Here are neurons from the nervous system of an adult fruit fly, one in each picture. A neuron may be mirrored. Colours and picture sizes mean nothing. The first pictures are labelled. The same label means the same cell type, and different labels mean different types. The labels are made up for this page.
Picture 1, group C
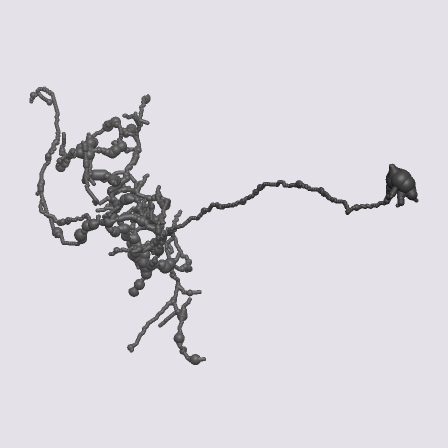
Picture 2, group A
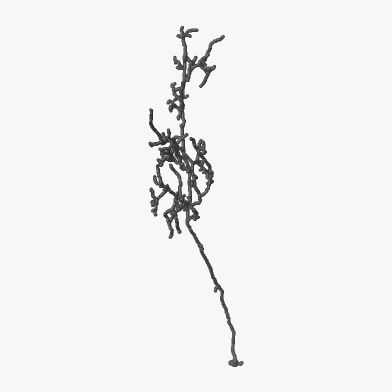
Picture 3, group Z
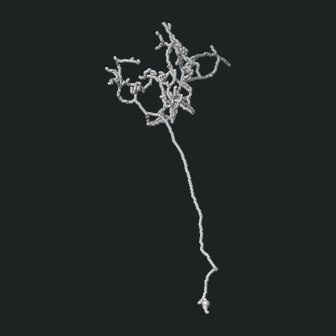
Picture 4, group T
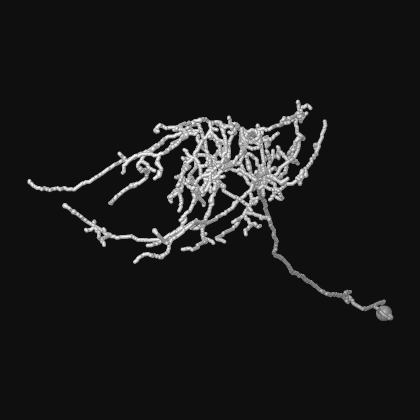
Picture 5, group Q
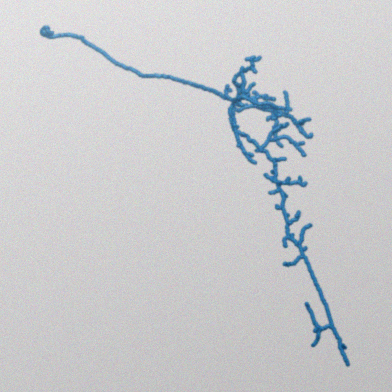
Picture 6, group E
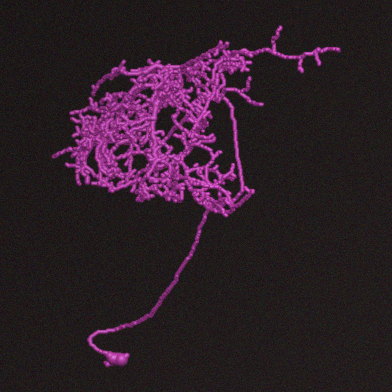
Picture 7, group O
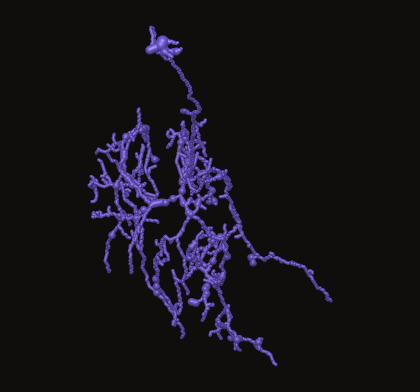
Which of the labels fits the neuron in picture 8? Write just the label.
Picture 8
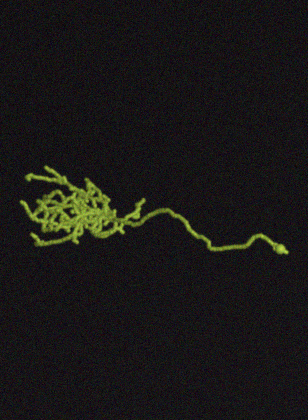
group C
